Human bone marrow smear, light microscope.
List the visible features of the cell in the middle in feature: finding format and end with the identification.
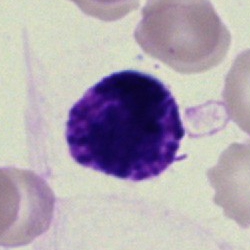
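Outline: roughly round
Staining: very dark purple, darkest across upper part
Lighter areas: purple patches mainly along left and lower parts
Projection: short and thin, from lower right edge
Name: basophil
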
